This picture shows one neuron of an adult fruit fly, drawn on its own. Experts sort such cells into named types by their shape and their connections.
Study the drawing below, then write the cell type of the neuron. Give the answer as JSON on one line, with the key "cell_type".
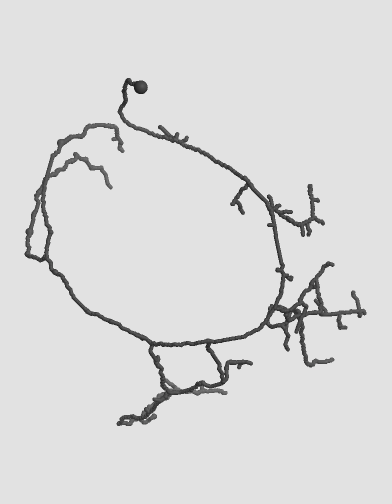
{"cell_type": "IN08A036"}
